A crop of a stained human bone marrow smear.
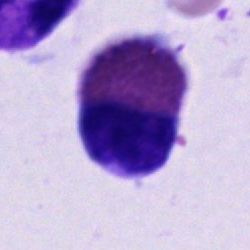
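Eosinophil. A dark blue-violet mass fills the lower half of the cell, separated from the reddish upper zone by a border running roughly straight across. The reddish upper zone shows faint fine streaks. A small pink dot lies against the right edge of the cell.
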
